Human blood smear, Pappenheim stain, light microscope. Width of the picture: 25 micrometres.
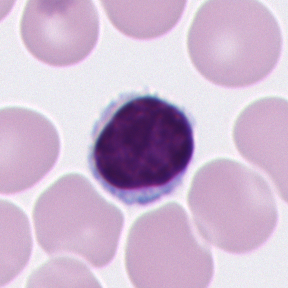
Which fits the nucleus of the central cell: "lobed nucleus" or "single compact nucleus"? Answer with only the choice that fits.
Single compact nucleus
